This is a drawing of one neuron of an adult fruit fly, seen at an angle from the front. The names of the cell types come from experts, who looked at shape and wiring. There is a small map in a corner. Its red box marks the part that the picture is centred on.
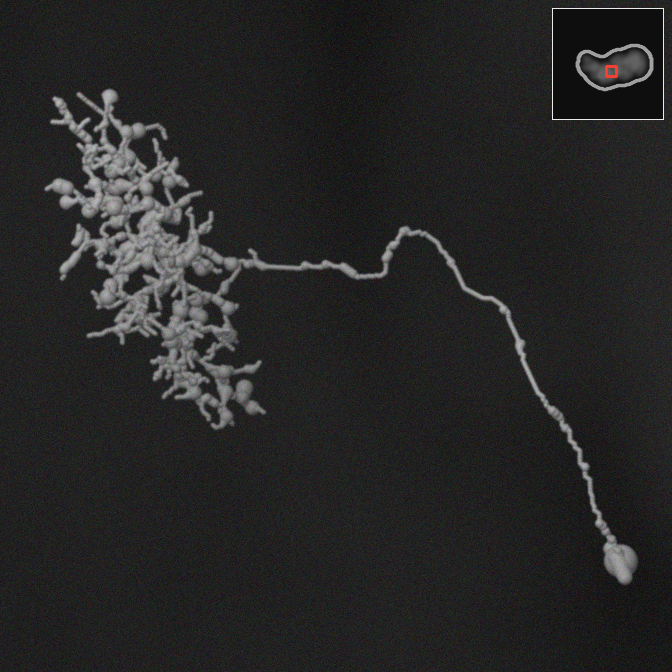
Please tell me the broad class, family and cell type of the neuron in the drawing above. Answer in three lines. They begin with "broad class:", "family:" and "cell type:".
broad class: optic-lobe intrinsic neuron
family: Li
cell type: Li25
